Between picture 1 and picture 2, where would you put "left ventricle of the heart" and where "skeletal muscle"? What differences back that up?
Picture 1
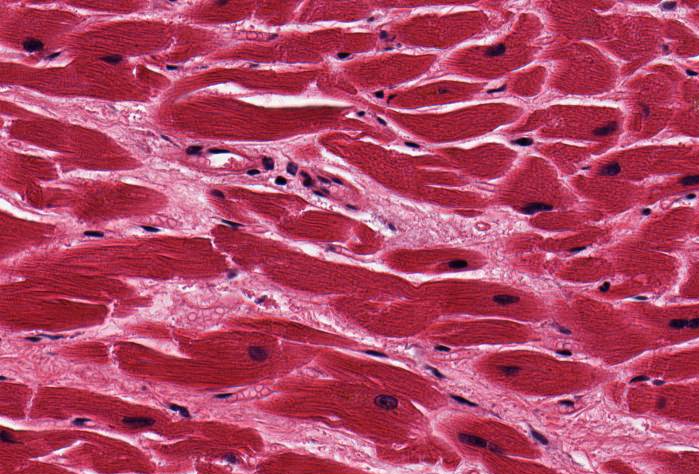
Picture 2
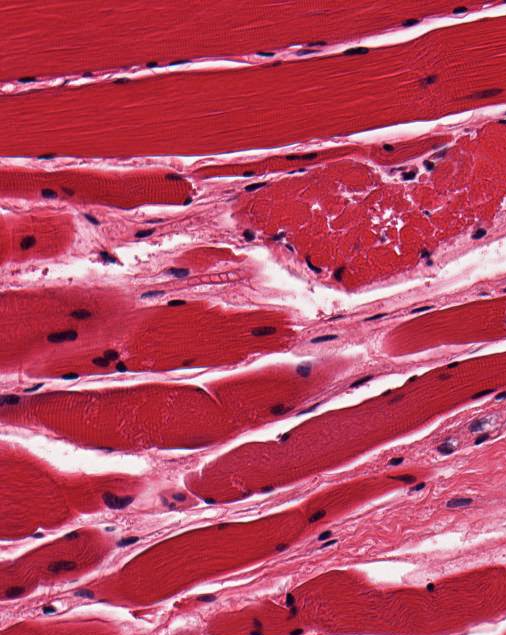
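The left ventricle of the heart is shown in picture 1 and skeletal muscle in picture 2. In the left ventricle, many fibres branch and join their neighbours, and their cytoplasm is deeply eosinophilic, a strong red-pink. Narrow white clefts part many fibres from one another across the field, and an oblique band of loose pale pink connective tissue with small dark nuclei crosses the centre. The skeletal muscle fibres are long and run roughly parallel from left to right, with flattened, elongated nuclei at their edges. Loose pale pink connective tissue with scattered small dark spindle-shaped nuclei lies between them, and in the upper right one fibre, cut more obliquely, has irregular clefts in its cytoplasm.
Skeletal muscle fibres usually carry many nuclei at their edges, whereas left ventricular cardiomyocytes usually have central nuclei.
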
